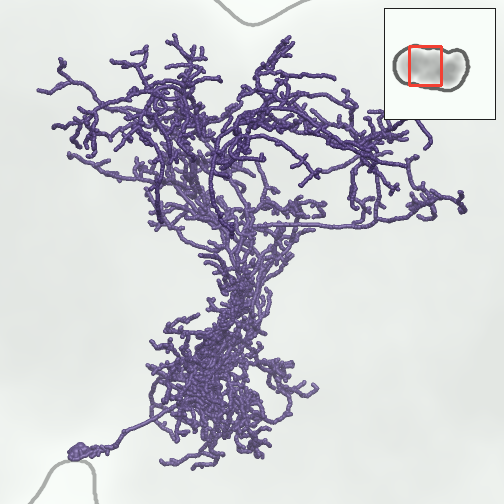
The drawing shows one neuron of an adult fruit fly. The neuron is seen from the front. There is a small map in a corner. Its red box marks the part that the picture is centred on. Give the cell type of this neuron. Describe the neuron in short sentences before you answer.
The picture shows more than a hundred branch ends. As drawn here it is about as wide as it is tall. This is a central-brain intrinsic neuron. Its cell type is SMP593.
